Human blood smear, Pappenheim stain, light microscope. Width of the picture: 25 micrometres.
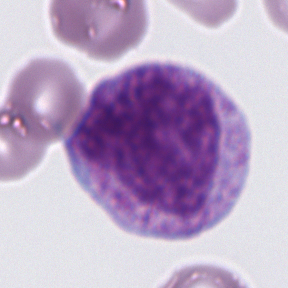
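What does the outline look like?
Smooth and roughly round, about 16 micrometres across, with no surface projections.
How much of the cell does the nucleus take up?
Most of it, leaving a rim of cytoplasm that is widest at the lower right.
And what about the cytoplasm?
It is pale lilac-blue and holds fine pink-purple granules.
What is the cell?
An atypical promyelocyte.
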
